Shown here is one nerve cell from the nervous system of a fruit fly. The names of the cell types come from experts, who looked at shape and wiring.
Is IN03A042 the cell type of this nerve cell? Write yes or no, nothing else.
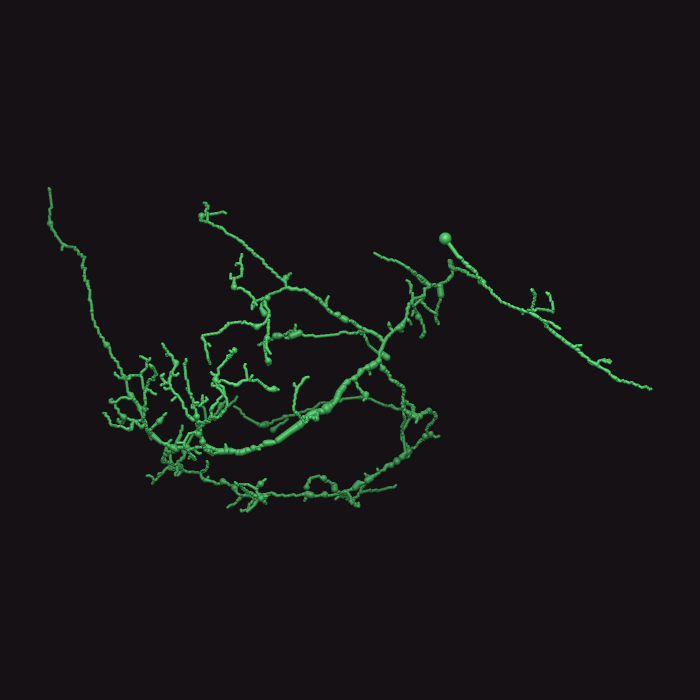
no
